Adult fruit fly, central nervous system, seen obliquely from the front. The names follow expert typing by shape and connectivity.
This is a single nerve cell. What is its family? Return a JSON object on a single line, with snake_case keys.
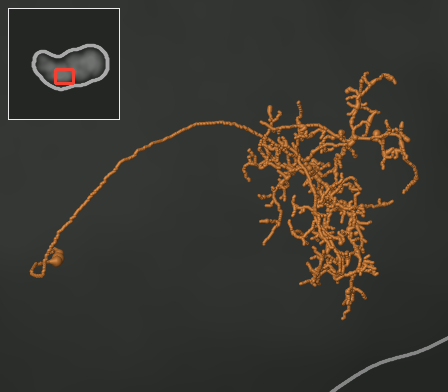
{"family": "hemilineage 12B"}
